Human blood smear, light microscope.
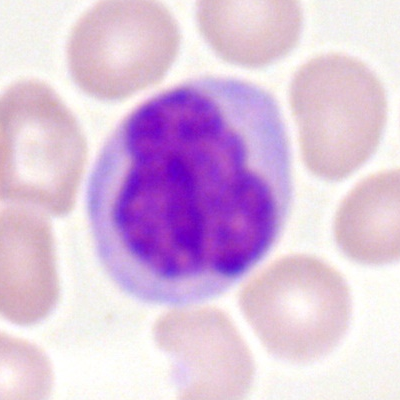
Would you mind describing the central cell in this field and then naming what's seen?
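Smooth and round, the outline encloses a nucleus with dark purple, patchy chromatin. A rim of pale blue-grey cytoplasm runs around the whole nucleus. The cell is a monocyte.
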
